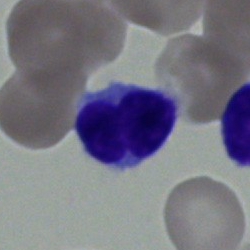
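Lymphocyte, here in a bone marrow smear; looking closely, the chromatin stains a dense, dark purple throughout the nucleus. Around the nucleus of this lymphocyte, the cytoplasm makes only a scant, pale blue rim, and I find no granules in it.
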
